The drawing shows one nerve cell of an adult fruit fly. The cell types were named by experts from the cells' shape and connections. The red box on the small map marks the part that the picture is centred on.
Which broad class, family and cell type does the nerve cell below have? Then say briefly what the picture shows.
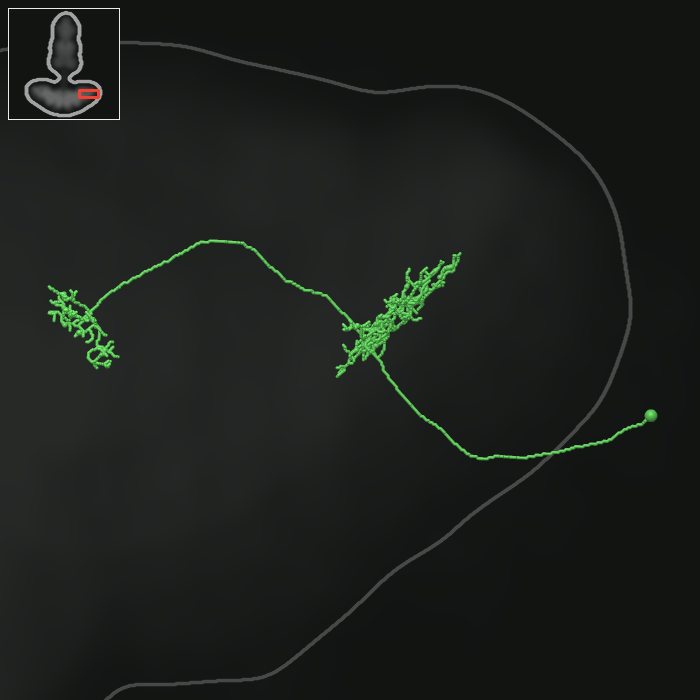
It is an optic-lobe intrinsic neuron. The family is Tm. Its cell type is Tm32. It is in the brain and does not reach the nerve cord. Its cell body lies on the right of the picture. Dozens of branch ends can be seen.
